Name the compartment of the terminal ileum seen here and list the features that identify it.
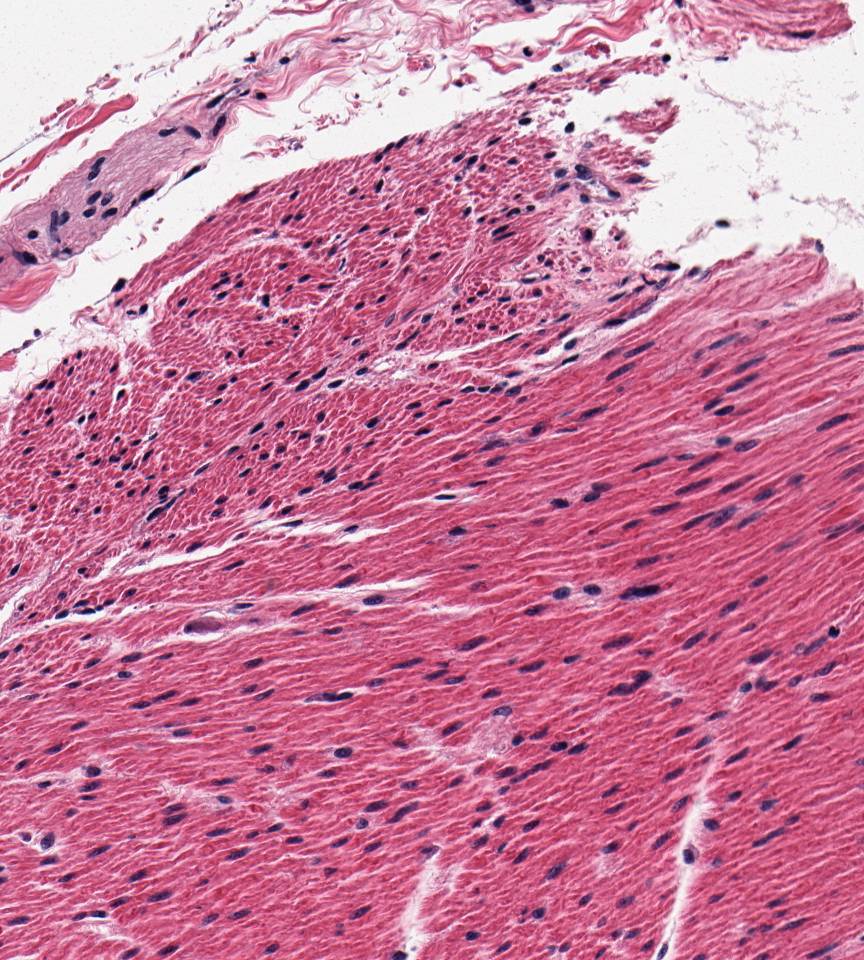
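That's smooth muscle. Its parallel fibres fill most of the field, the lower and right part, running from lower left to upper right, while in the upper left a band is cut across into many small rounded profiles.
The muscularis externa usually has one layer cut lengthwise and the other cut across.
The nuclei are elongated, cigar-shaped and dark blue, lying along the fibres in evenly pink cytoplasm with no clear cross-striations.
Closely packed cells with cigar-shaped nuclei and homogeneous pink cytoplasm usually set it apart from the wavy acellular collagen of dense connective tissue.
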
